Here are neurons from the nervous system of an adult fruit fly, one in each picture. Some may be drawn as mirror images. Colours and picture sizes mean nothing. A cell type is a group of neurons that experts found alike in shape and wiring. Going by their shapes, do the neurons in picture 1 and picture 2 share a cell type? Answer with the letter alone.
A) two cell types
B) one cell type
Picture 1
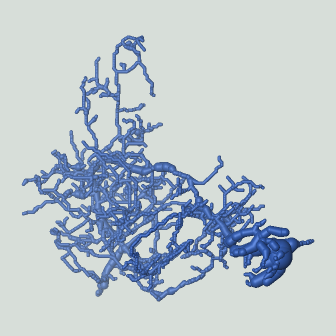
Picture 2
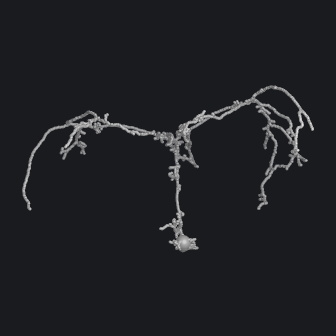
A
